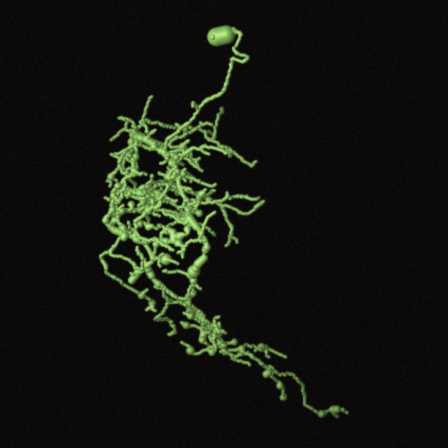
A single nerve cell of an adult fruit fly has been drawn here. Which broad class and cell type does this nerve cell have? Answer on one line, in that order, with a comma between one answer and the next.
central-brain intrinsic neuron, CRE007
